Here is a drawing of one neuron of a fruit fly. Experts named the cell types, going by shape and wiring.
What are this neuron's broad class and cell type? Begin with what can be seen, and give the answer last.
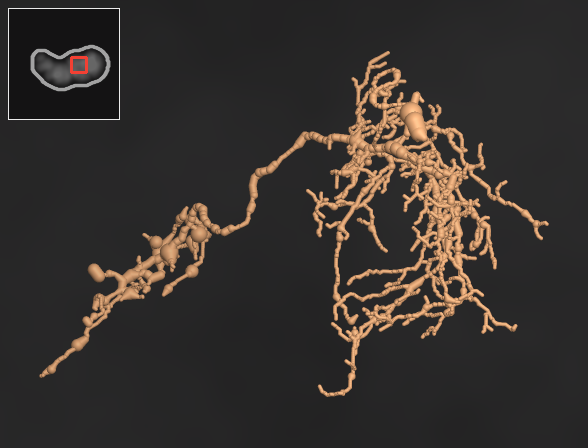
In this view it is wider than it is tall. It is a central-brain intrinsic neuron. The cell type is PS280.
